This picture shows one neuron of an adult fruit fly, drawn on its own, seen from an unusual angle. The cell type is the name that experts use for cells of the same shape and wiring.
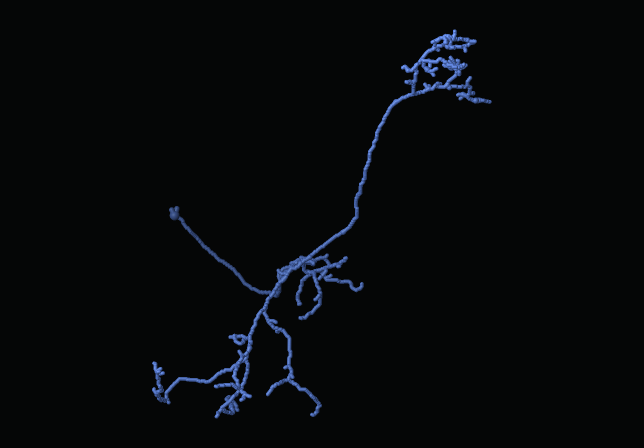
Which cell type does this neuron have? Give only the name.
CB1699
